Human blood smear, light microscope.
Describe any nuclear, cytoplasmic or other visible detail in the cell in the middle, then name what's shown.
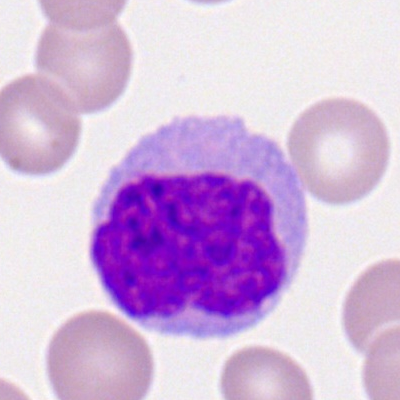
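A single unlobed nucleus occupies the lower part of this cell. Above it runs a wider band of cytoplasm, coloured pale lilac-blue. Within the nucleus, the chromatin is coarse and gathered into darker clumped patches. This cell is a monocyte.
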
